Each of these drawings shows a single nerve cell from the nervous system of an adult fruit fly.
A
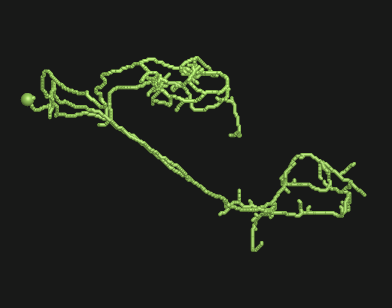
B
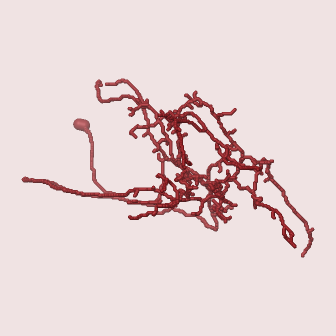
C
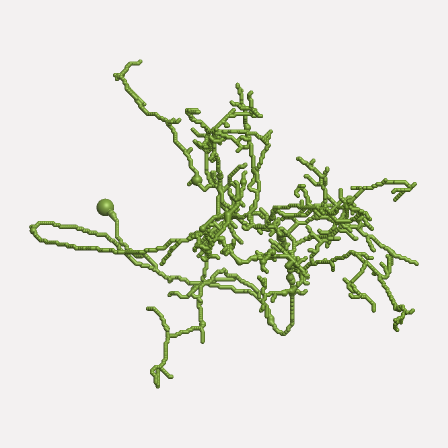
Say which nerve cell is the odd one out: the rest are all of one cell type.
A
